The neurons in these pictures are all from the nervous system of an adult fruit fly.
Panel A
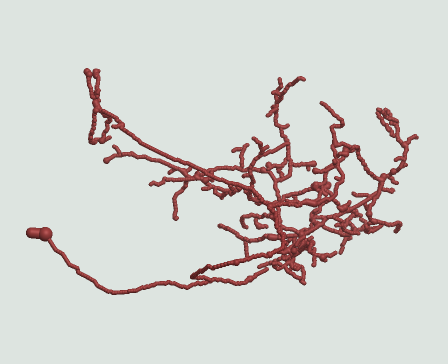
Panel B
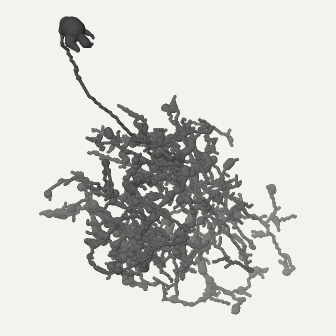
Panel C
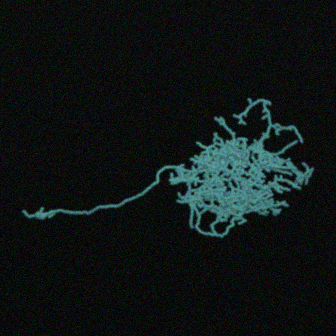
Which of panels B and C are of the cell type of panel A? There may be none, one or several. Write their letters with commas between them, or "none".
none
